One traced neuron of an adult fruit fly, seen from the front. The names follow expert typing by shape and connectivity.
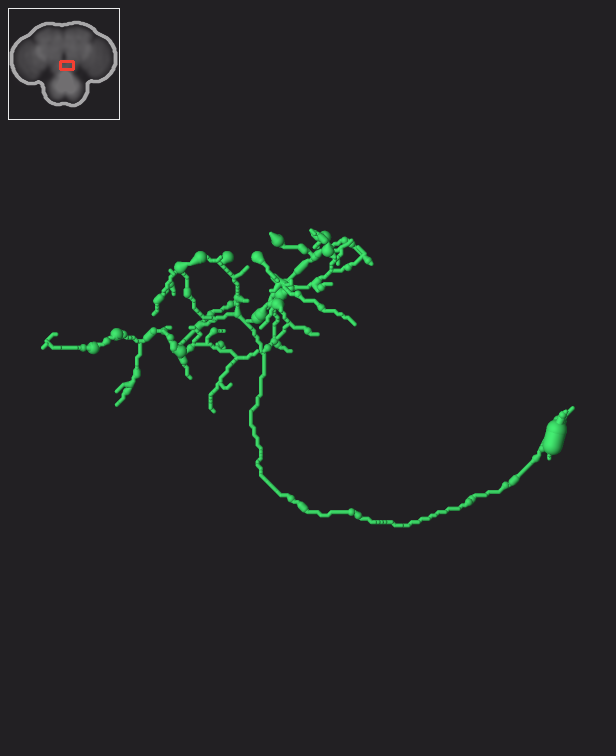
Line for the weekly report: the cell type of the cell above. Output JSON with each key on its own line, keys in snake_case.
{
 "cell_type": "GNG408"
}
